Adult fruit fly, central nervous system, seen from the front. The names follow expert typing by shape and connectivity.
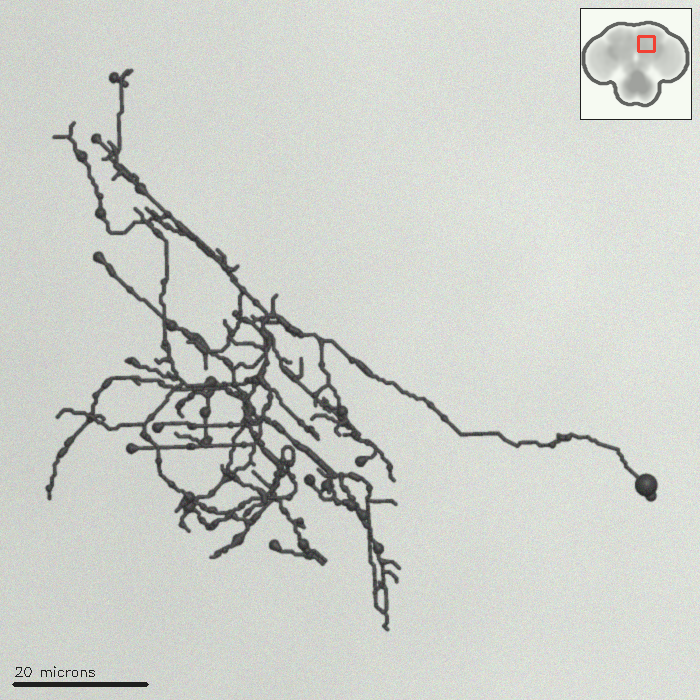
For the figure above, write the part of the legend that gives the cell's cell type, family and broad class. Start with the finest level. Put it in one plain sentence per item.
Type CB2245 of hemilineage EBa1, a central-brain intrinsic neuron.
